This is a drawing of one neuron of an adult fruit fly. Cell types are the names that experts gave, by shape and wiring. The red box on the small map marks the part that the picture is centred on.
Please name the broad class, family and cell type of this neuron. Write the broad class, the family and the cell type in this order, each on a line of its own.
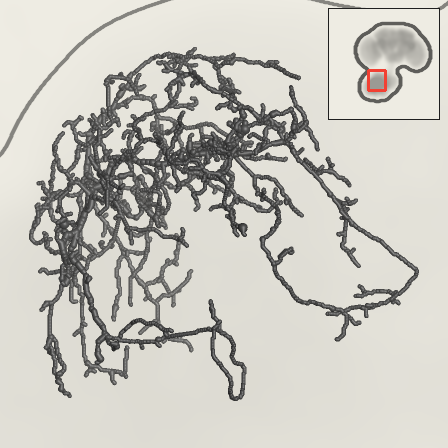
nerve-cord intrinsic neuron
hemilineage 20A.22A
IN20A.22A001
